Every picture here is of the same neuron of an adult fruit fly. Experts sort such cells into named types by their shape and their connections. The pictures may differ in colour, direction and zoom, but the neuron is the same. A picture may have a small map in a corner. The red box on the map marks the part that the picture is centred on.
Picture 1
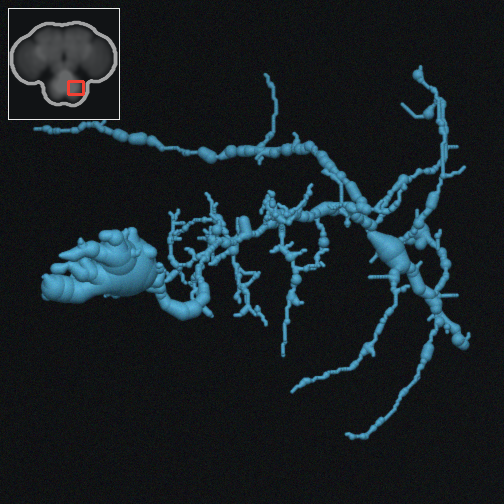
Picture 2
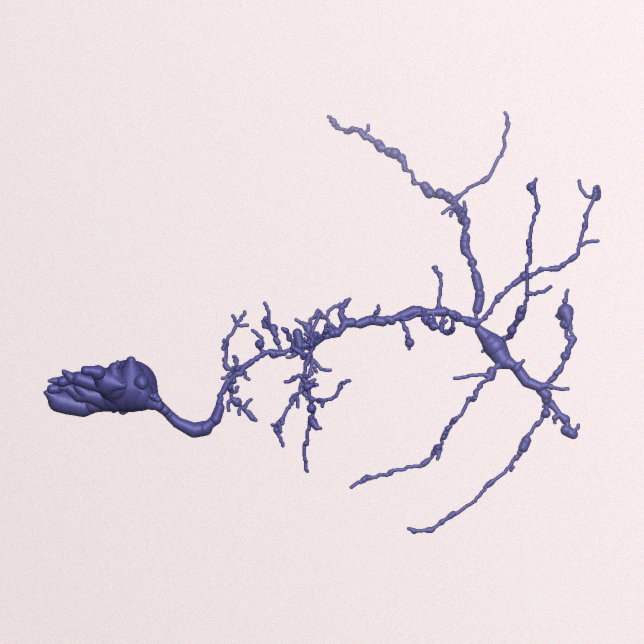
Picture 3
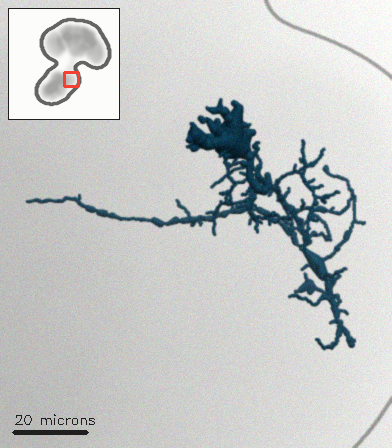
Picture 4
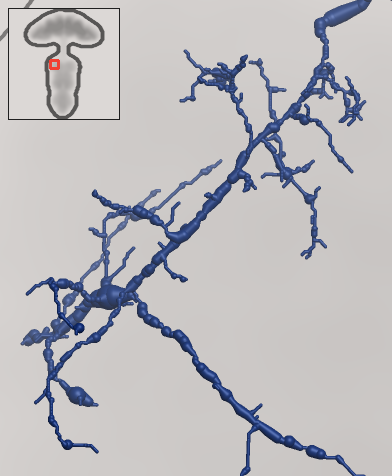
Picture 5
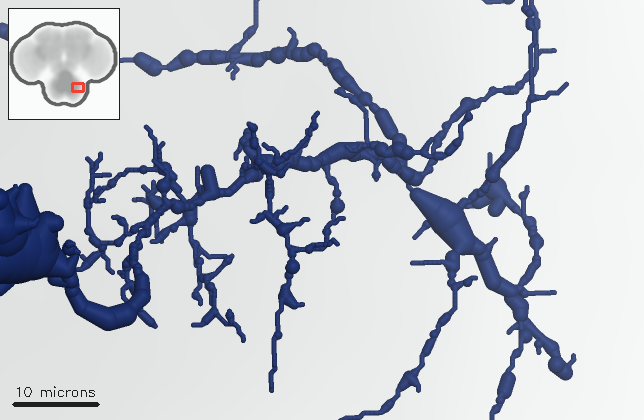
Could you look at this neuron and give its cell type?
Ti flexor MN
